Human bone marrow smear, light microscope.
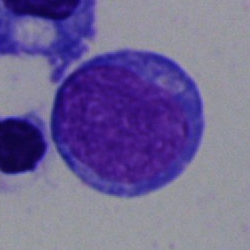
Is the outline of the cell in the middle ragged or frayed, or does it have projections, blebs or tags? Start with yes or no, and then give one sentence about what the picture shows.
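No. The cell outline is round and smooth.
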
